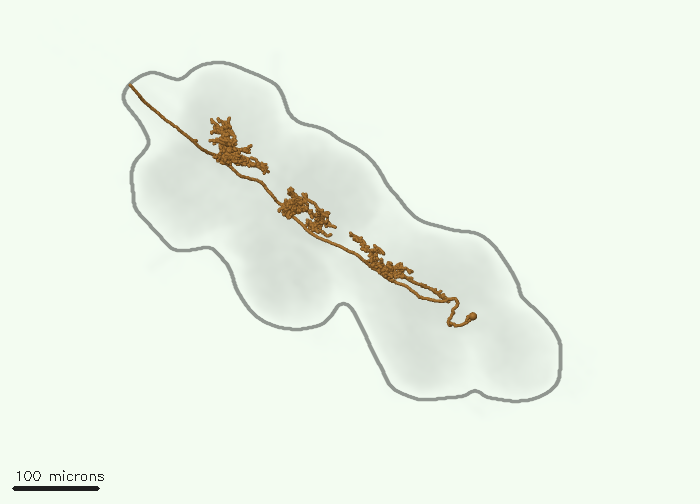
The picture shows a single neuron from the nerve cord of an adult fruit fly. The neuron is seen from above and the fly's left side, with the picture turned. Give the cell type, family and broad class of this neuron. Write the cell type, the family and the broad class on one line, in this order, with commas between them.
AN09B034, hemilineage 09B, ascending neuron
